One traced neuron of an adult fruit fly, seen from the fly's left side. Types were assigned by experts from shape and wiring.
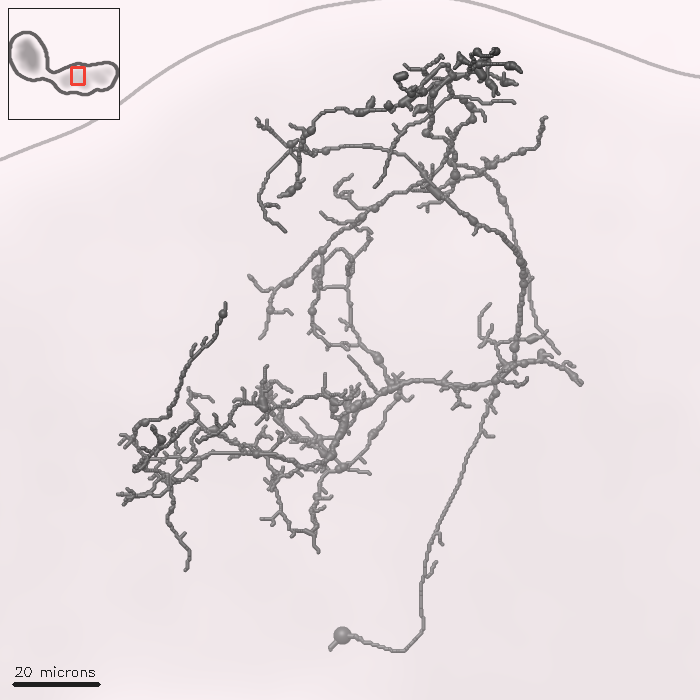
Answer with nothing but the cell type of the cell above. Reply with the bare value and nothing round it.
IN08A011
